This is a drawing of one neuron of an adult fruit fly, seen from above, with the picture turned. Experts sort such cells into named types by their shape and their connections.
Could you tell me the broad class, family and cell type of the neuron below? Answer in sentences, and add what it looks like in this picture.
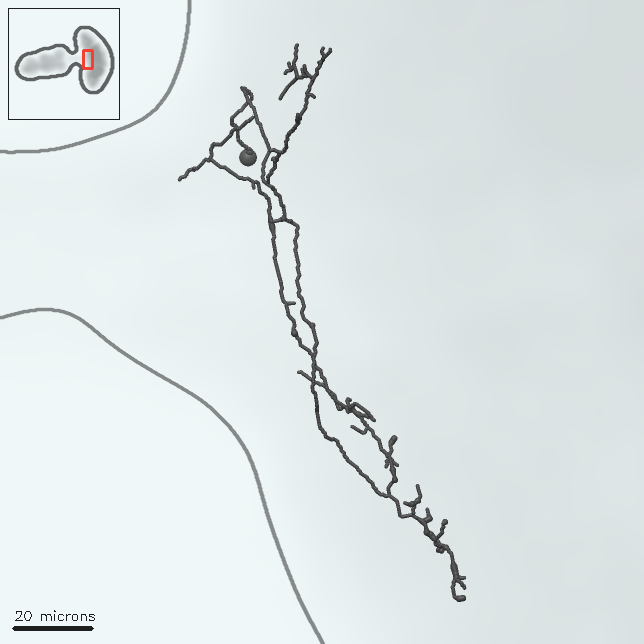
Its broad class is central-brain intrinsic neuron. The family is hemilineage LB3. It is of cell type GNG326. It lies in the brain. The cell body can be seen at the top of the picture. From top to bottom in the picture it spans about 140 microns.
